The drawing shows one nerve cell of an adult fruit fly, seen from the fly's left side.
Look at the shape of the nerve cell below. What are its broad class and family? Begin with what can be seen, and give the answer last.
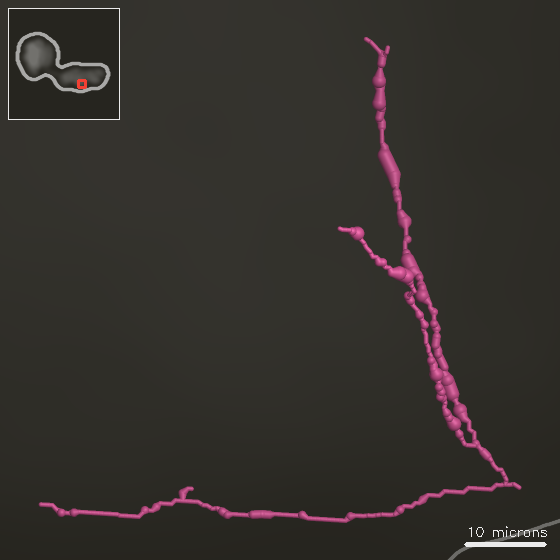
The drawing shows no cell body. By the scale bar it is about 60 microns tall in this view. It has a dozen or fewer branch ends. This is a sensory neuron entering the nerve cord. The name of its family is class mechanosensory proprioceptive.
